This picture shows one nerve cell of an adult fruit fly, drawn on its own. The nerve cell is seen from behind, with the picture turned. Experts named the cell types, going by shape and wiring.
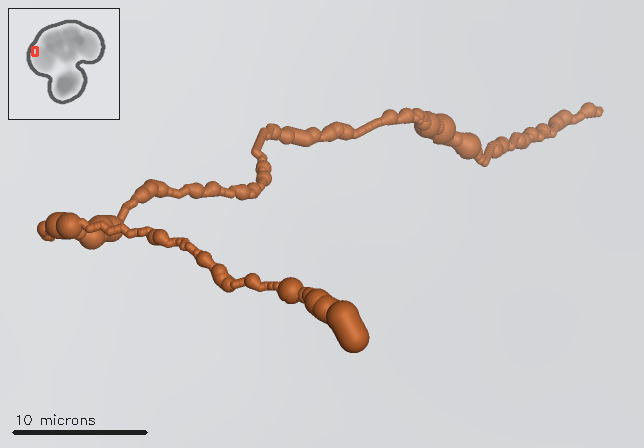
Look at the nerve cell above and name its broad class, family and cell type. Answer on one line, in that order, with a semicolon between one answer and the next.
photoreceptor or other optic-lobe sensory neuron; class visual; R7p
